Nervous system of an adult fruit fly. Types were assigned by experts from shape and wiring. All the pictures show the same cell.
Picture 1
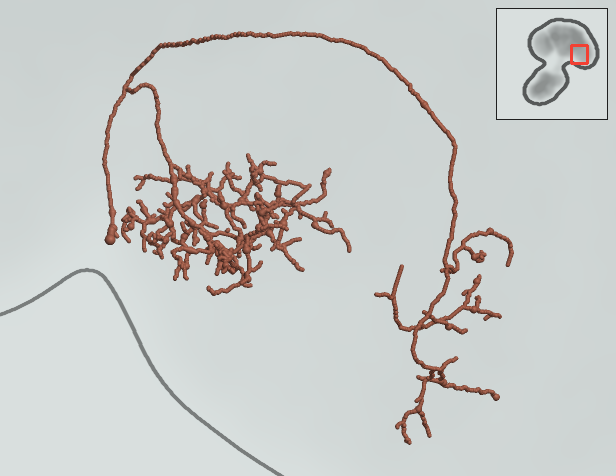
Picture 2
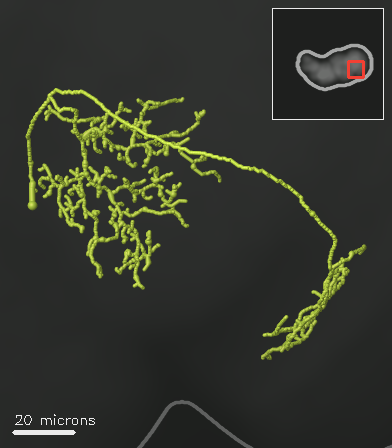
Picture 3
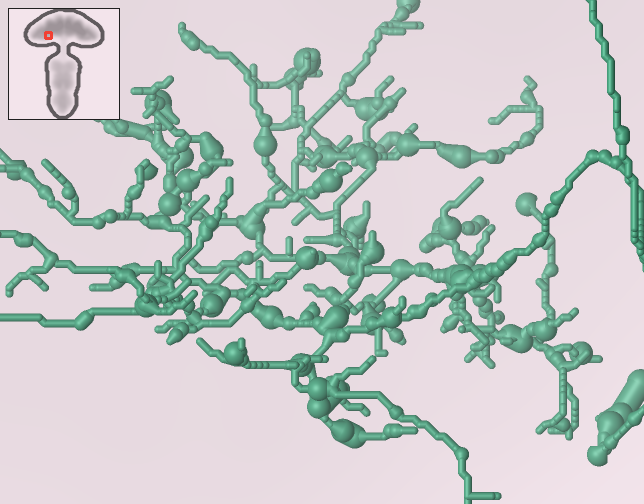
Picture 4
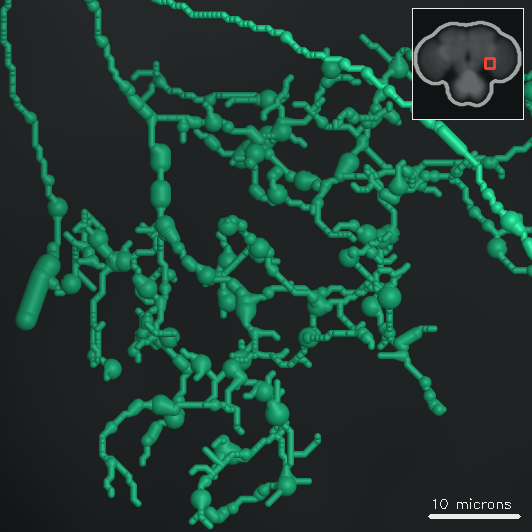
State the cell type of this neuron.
MeLo12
